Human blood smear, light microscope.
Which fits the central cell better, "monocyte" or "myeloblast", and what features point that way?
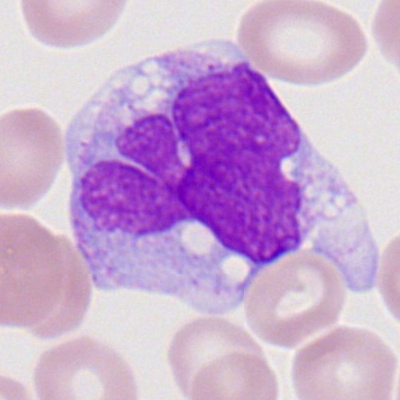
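Monocyte, not myeloblast. Chromatin loose and mottled, not dense and uniformly dark. Cytoplasm abundant, pale grey-blue. Several clear, round vacuoles and fine, faint pinkish granules scattered through the cytoplasm.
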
